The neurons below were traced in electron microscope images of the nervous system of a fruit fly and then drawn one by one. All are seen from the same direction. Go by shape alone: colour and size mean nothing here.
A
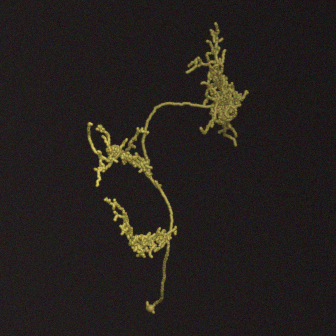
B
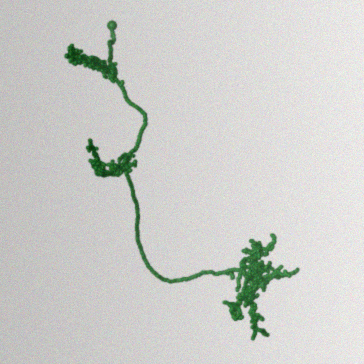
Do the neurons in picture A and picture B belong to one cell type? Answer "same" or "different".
different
